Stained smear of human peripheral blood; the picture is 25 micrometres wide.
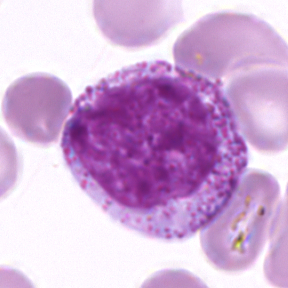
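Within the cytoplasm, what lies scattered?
Many small reddish-purple granules.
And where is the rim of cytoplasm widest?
Along the lower side, since the nucleus fills most of this roughly round cell.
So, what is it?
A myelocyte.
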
